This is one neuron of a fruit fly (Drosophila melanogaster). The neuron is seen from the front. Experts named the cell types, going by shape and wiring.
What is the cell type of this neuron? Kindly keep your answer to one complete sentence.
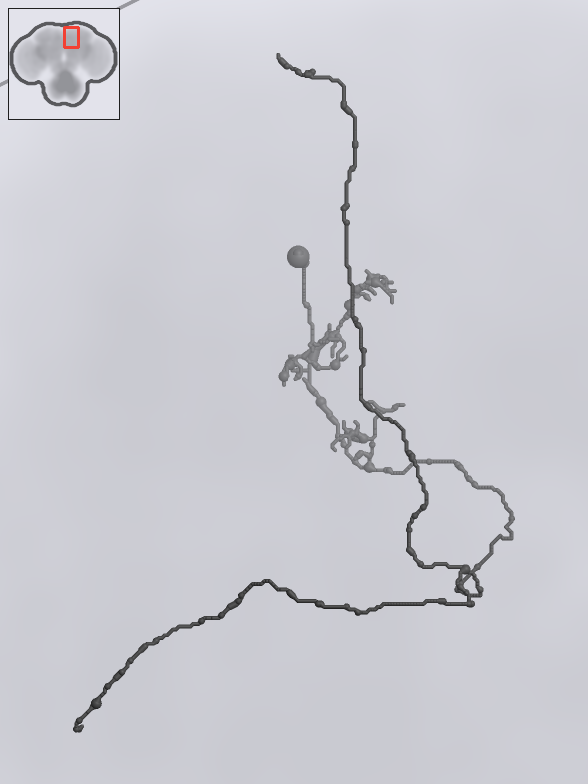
Under the cell type KCab-m falls this neuron.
